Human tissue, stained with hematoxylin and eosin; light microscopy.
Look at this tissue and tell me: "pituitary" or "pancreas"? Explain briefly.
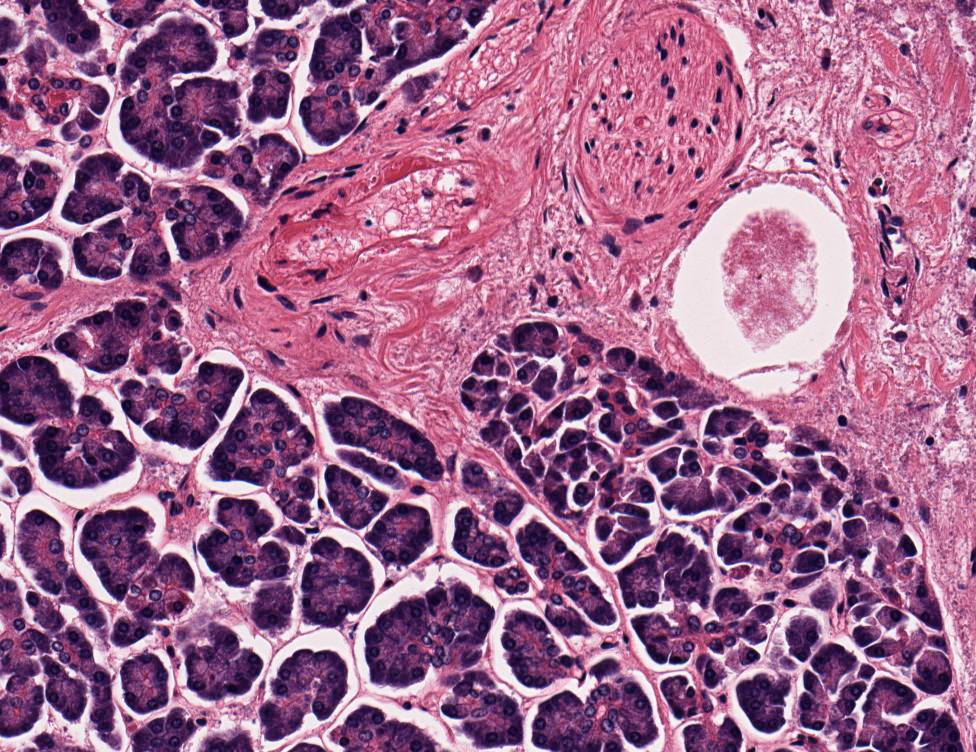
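This is pancreas. Packed glandular acini fill the left side and lower half, small rounded clusters of cells with deeply purple-staining cytoplasm and round nuclei toward the outer edge of each acinus. A band of fibrous connective tissue crosses the upper right.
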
